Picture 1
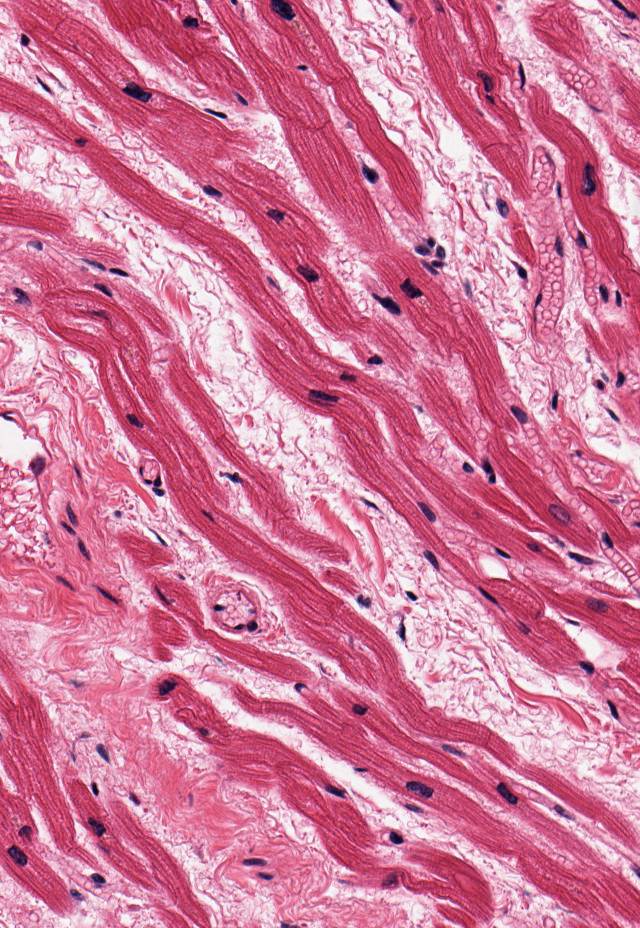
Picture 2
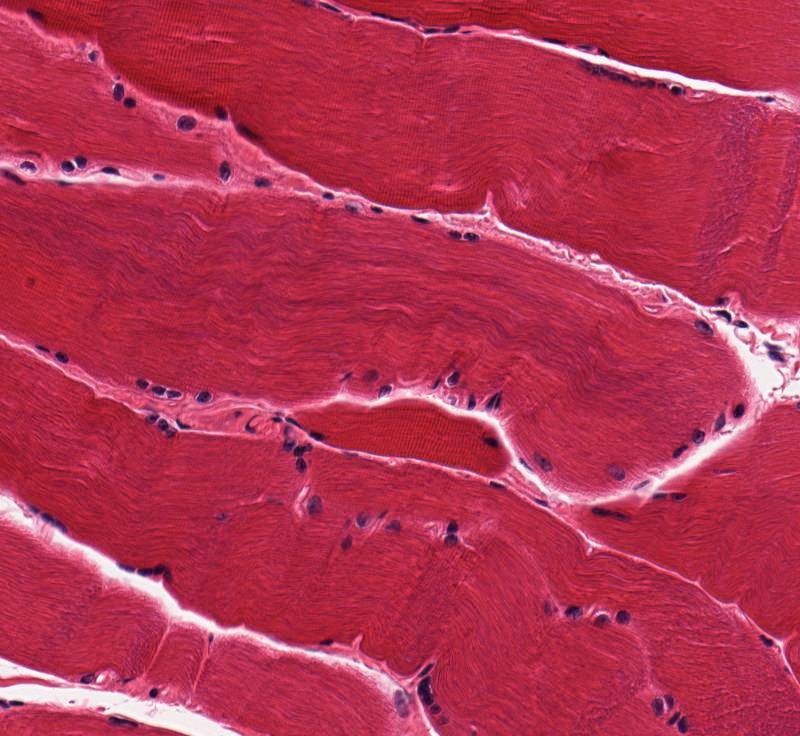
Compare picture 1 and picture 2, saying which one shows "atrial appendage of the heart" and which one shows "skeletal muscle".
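The atrial appendage of the heart is in picture 1; picture 2 shows skeletal muscle. In picture 1, long pink fibres run diagonally from upper left to lower right across the whole field, with fine cross-striations along their length. Their oval nuclei lie centrally, whereas in picture 2 dark purple, oval to flattened nuclei sit at the fibre edges, many spaced along each large fibre's border, their long axes parallel to the fibres.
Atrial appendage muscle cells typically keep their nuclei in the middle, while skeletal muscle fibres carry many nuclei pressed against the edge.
Several fibres in picture 1 also branch and join their neighbours.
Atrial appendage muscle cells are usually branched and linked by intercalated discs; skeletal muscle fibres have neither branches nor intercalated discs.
In picture 2 the fibre cytoplasm stains deep pink-red throughout.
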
